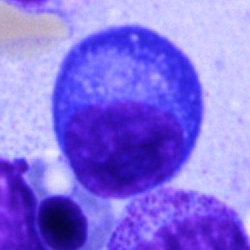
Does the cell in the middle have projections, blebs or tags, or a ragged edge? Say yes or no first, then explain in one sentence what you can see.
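No. The cell outline is round to slightly oval with a smooth edge.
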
